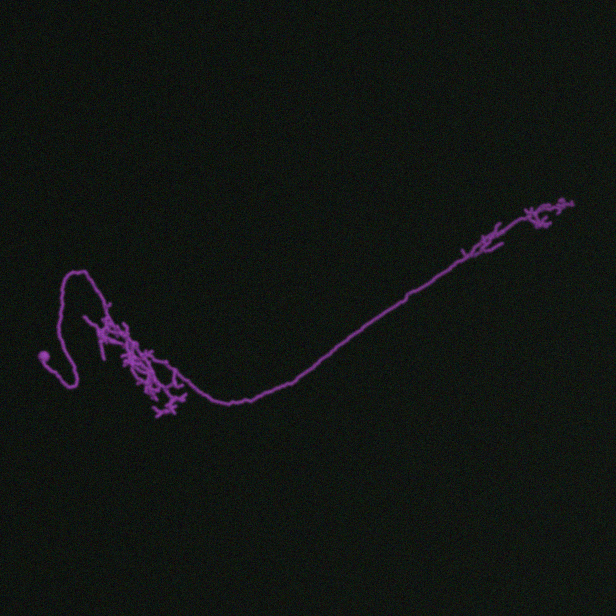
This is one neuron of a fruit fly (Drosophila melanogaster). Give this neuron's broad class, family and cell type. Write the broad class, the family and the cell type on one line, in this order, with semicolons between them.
optic-lobe intrinsic neuron; Tm; Tm37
